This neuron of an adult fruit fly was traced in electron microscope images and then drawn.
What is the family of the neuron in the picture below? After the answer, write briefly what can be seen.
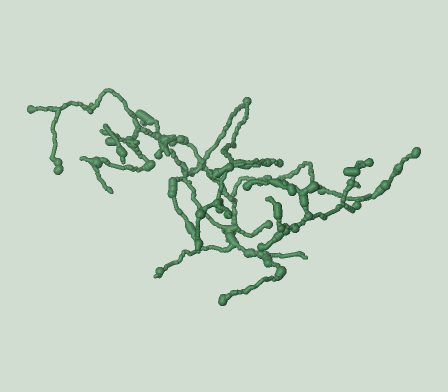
The name of its family is class mechanosensory. This is a sensory neuron entering the brain. In this view it is wider than it is tall.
